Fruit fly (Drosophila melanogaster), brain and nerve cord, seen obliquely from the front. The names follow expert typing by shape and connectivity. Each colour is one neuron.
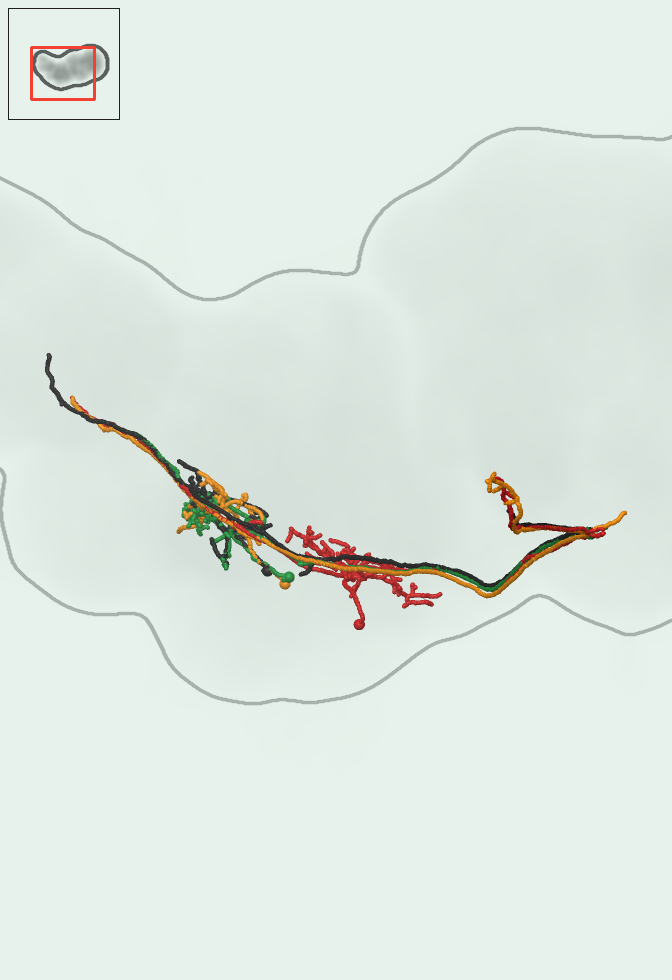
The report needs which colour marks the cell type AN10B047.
orange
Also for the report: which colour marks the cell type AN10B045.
black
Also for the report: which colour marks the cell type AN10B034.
red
